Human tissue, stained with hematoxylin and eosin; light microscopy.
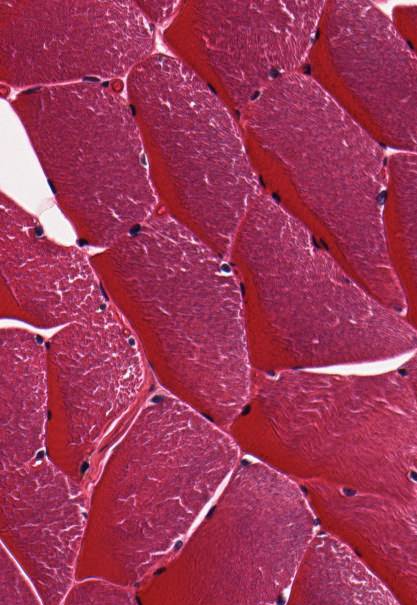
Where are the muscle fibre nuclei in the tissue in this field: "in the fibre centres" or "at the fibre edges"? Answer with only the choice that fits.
At the fibre edges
